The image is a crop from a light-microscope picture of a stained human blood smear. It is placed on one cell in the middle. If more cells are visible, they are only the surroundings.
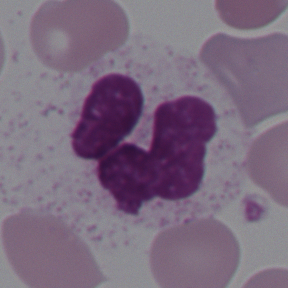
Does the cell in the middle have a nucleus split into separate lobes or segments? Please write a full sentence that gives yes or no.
Yes, this cell's nucleus is lobed, with two or more segments.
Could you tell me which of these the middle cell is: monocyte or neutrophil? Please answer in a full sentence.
The cell featured at the centre of this crop is a neutrophil.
